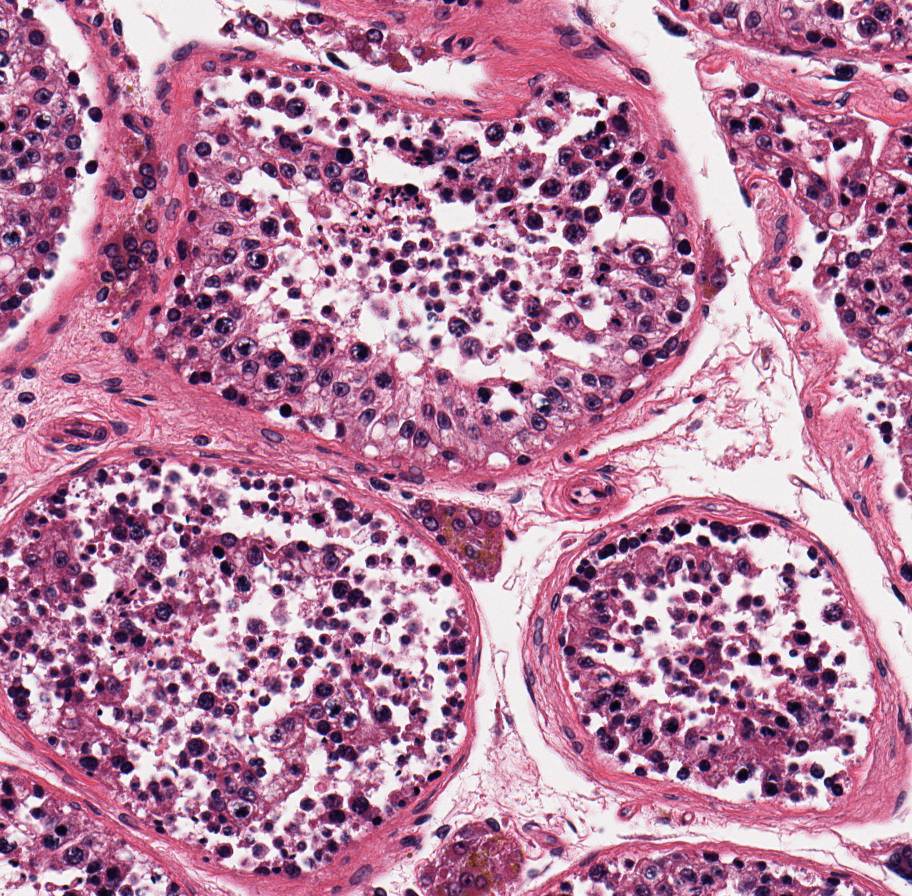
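Testis. Large rounded tubules cut in cross-section fill the field, with only narrow strips of tissue between them. Each lining is many cells thick, stacked from wall almost to centre. Most cells have small, very dark round nuclei crowding inward; larger cells with bigger nuclei of coarse clumped chromatin are scattered among them, especially in outer layers.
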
